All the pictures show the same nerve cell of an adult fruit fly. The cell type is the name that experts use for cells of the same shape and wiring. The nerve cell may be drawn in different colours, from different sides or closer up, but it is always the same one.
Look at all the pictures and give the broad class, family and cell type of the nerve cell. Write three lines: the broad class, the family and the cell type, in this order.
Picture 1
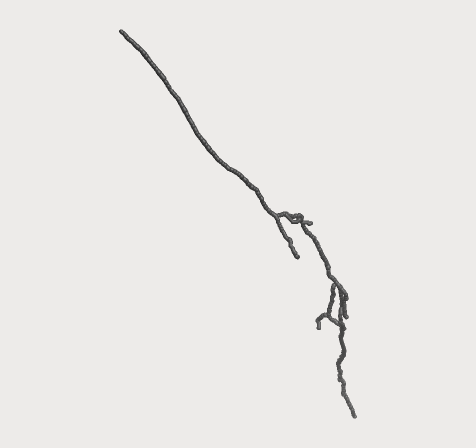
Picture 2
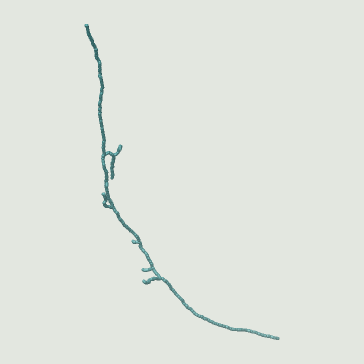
sensory neuron entering the nerve cord
class mechanosensory proprioceptive
SNpp20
